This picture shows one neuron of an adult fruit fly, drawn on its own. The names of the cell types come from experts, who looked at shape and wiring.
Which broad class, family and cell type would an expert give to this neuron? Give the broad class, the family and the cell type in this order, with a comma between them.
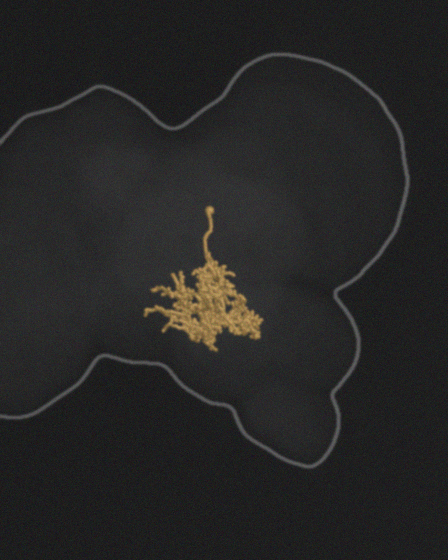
nerve-cord intrinsic neuron, hemilineage 06B, IN06B042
